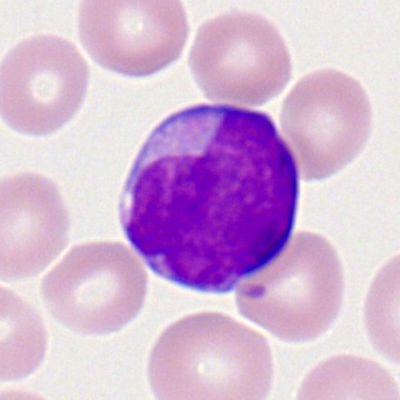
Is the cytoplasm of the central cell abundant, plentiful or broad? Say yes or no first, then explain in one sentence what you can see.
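No. The cytoplasm is scant and widest as a pale crescent at the upper left.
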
